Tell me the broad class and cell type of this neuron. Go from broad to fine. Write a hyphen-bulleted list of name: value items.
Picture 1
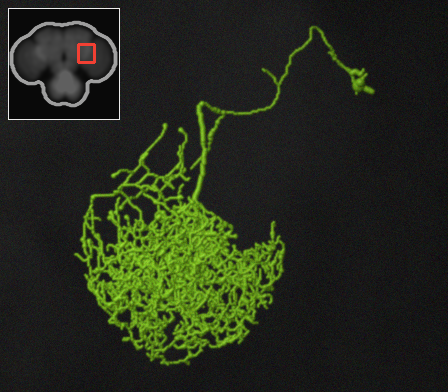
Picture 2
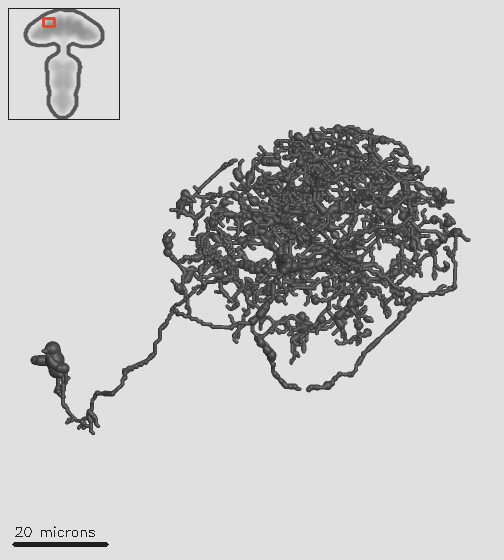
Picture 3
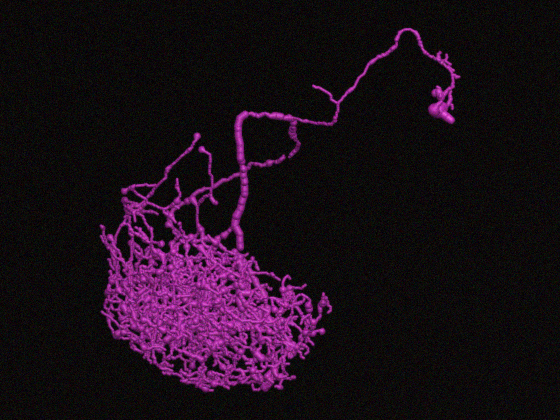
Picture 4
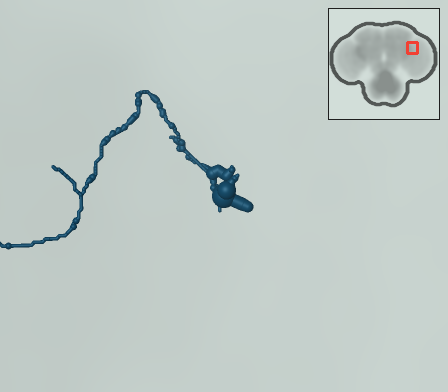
- broad class: central-brain intrinsic neuron
- cell type: AVLP216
